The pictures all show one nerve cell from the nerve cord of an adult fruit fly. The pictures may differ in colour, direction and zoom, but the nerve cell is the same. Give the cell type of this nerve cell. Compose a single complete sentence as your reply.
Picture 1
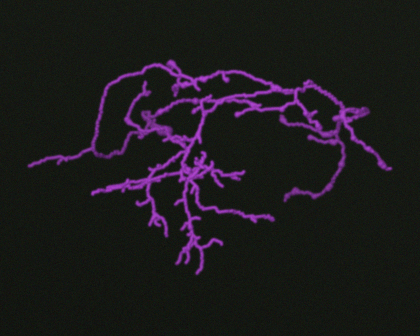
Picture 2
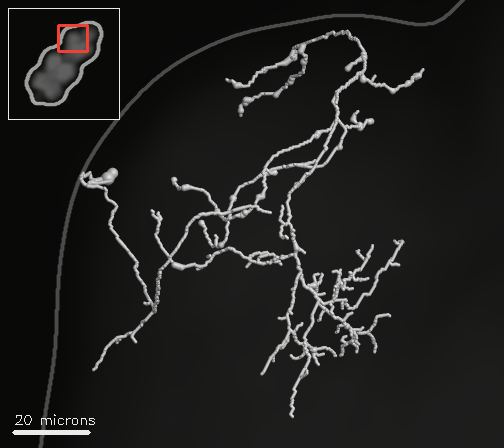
Belonging to the cell type IN08A042 is this nerve cell.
